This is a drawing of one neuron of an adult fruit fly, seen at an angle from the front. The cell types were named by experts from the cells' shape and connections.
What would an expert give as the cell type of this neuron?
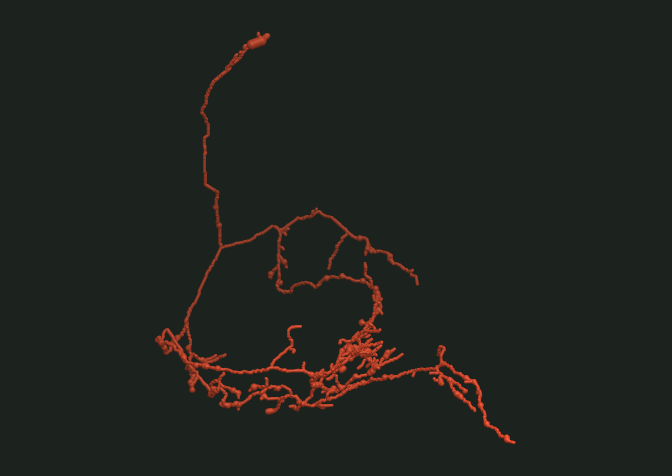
IN19A082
